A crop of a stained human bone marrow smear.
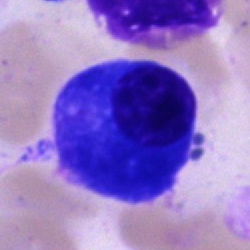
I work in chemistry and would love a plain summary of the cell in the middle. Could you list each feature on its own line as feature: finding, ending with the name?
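Nucleus position: off-centre, toward the upper right.
Chromatin: dark and dense.
Cytoplasm amount: abundant, occupying more of the cell than the nucleus.
Cytoplasm stain: deep blue.
Identity: plasma cell.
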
